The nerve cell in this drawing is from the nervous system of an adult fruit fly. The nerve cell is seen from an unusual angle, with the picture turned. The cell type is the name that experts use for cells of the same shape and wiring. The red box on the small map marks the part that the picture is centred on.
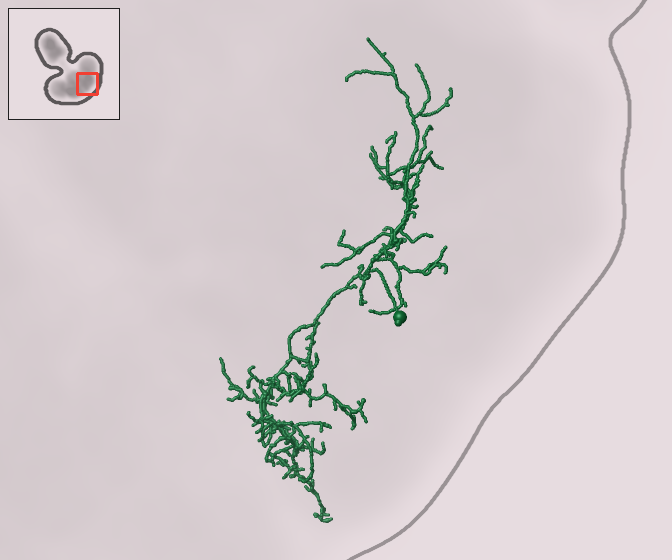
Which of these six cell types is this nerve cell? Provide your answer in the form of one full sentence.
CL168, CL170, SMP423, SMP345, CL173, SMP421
Regarding its cell type, the nerve cell is SMP421.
